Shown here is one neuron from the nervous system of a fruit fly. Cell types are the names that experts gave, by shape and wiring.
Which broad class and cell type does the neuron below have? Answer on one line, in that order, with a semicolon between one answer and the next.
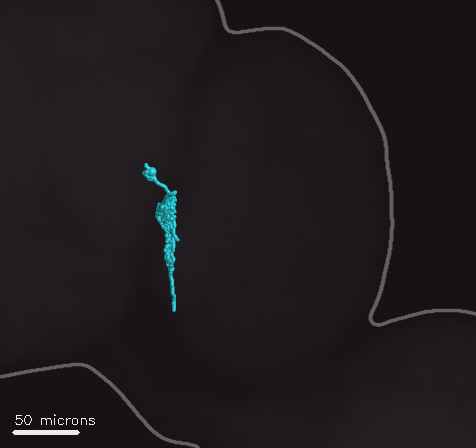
optic-lobe intrinsic neuron; aMe6b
